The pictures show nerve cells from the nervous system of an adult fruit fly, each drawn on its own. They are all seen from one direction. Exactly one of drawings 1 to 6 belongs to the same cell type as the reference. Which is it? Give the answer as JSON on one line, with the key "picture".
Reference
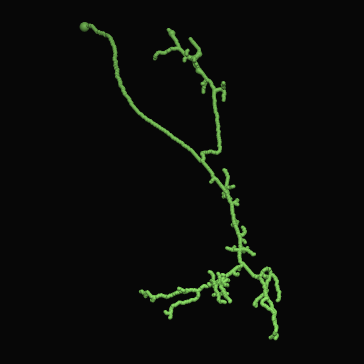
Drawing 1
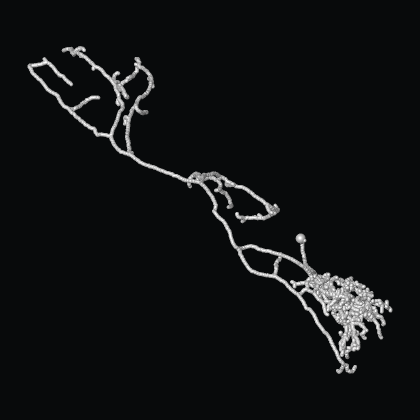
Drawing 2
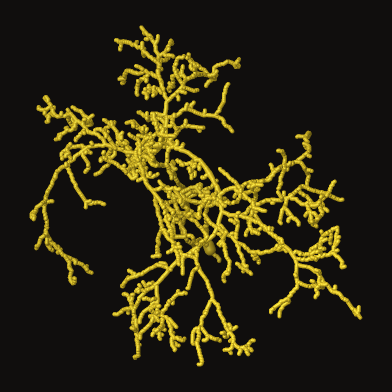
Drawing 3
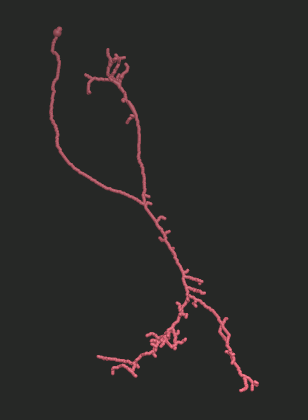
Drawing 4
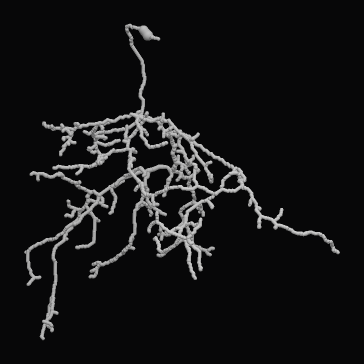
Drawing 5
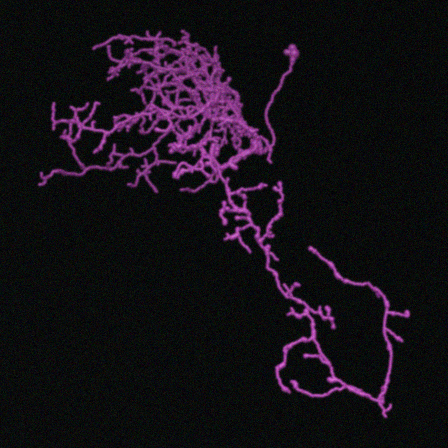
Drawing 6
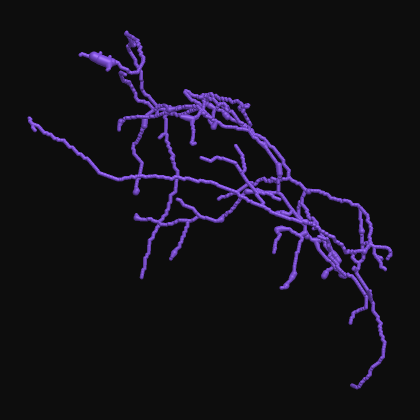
{"picture": 3}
